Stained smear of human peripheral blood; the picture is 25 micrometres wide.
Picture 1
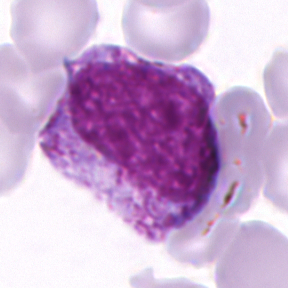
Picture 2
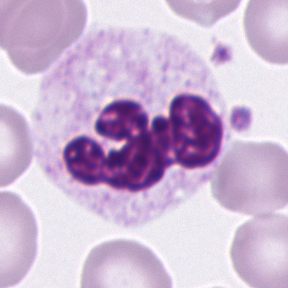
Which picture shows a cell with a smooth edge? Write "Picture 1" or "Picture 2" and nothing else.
Picture 2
